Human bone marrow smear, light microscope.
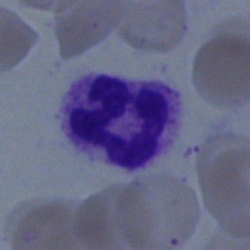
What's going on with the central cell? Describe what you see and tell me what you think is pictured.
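The outline is roughly round, its edge slightly fuzzy and uneven. The nucleus has dense, dark purple chromatin and no visible nucleoli. This cell is a segmented neutrophil.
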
